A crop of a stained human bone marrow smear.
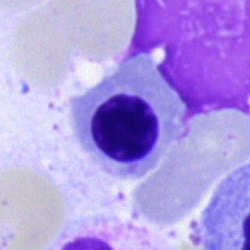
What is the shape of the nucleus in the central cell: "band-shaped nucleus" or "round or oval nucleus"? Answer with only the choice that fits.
Round or oval nucleus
